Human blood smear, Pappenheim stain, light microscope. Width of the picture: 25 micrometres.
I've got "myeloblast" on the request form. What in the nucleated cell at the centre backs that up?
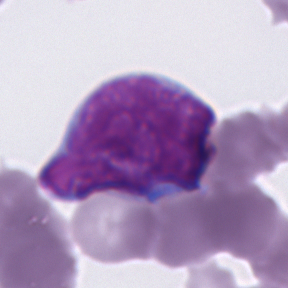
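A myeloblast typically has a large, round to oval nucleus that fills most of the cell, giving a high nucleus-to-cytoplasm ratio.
Here the nucleus fills about 80% of the cell's area, and the cytoplasm is only a thin rim around it, widest along the lower edge, so these two points go with the name myeloblast. Turning to the chromatin, I see it finely stippled and evenly spread, without coarse dark clumps. A pale curved crease runs across the lower middle of the nucleus, giving it a folded look. As for the outline, the upper edge of the cell is a smooth rounded dome, while the lower edge is flattened.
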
